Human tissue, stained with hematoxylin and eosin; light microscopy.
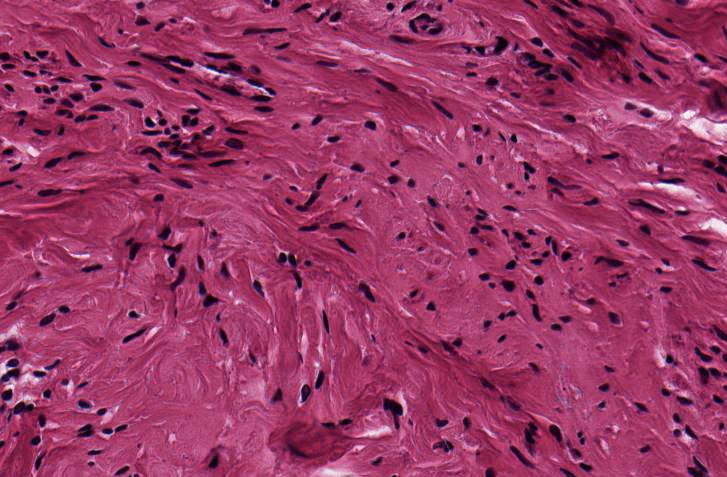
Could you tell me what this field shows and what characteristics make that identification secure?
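Tissue in question: dense connective tissue. Collagen: dense and deeply eosinophilic, filling the whole field. Nuclei: small, dark, mostly slender and spindle-shaped, with scant cytoplasm hard to separate from the collagen.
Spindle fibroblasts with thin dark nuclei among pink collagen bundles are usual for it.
Epithelium: none anywhere in the field.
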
